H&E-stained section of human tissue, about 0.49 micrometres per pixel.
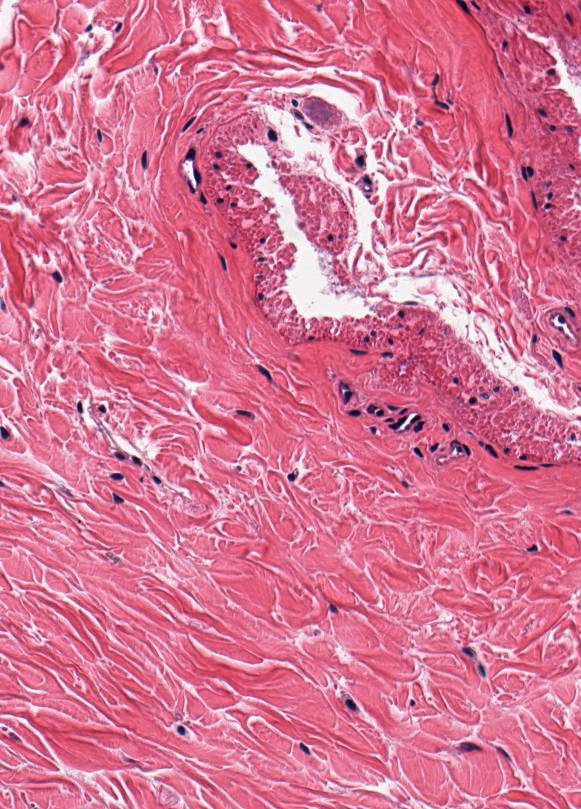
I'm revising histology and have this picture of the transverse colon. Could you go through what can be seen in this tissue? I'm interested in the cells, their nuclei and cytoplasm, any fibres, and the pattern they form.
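Most of what I'm looking at is dense, pink-staining fibrous stroma built of wavy collagen bundles, with only sparse, scattered spindle-shaped nuclei among them. In the upper right part sits a single epithelium-lined tubular structure. Its lining cells have abundant granular eosinophilic cytoplasm.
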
